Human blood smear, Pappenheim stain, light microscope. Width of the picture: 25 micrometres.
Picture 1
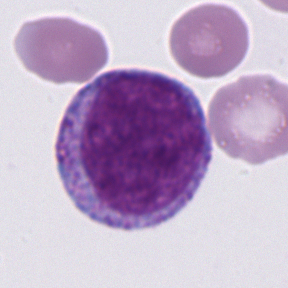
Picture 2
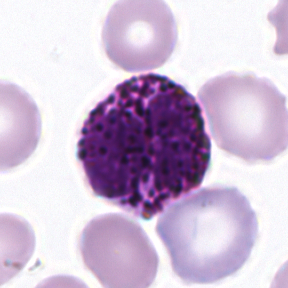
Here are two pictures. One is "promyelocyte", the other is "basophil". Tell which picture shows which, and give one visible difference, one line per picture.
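Picture 1: promyelocyte. The nucleus is round without any indentation.
Picture 2: basophil. A vertical cleft divides the nucleus into two lobes.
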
